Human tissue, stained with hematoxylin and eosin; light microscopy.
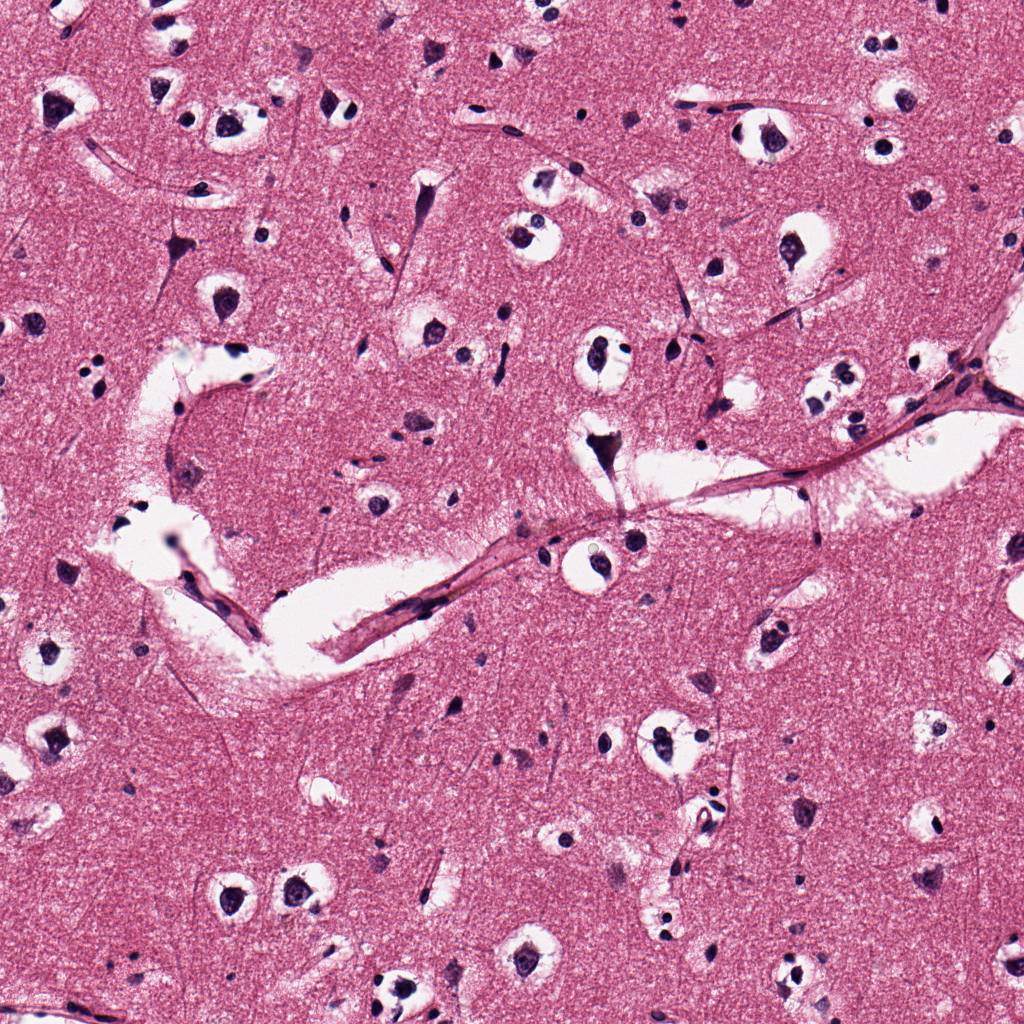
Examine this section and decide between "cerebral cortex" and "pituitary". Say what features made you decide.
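This is cerebral cortex, not pituitary. The whole field is a finely fibrillary pink background, with cells scattered singly through it and no epithelium or glands. Many small, round, dark nuclei, with no visible surrounding cytoplasm, are scattered throughout. Fine, thin pink processes run through the background in varied directions rather than in parallel bundles. No fat cells are present anywhere in the field.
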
